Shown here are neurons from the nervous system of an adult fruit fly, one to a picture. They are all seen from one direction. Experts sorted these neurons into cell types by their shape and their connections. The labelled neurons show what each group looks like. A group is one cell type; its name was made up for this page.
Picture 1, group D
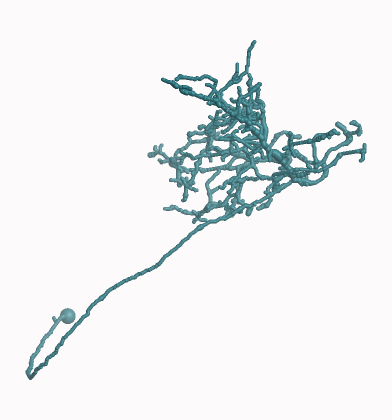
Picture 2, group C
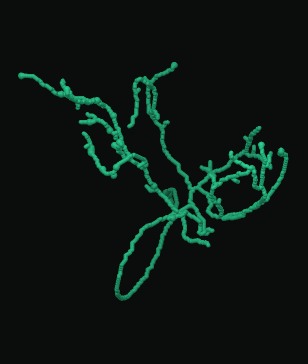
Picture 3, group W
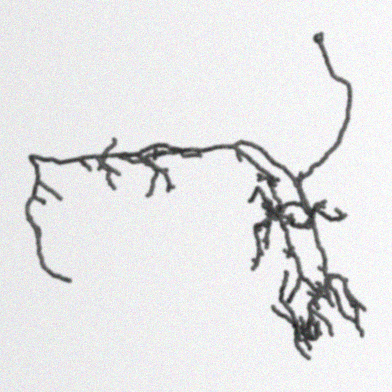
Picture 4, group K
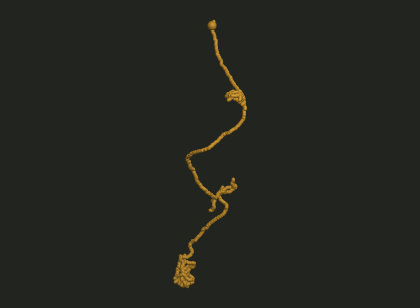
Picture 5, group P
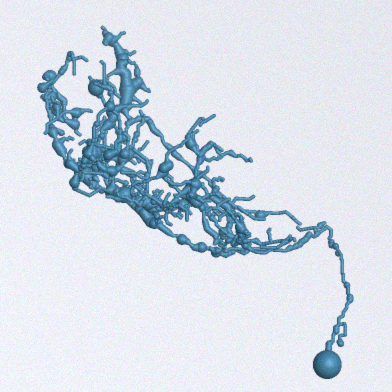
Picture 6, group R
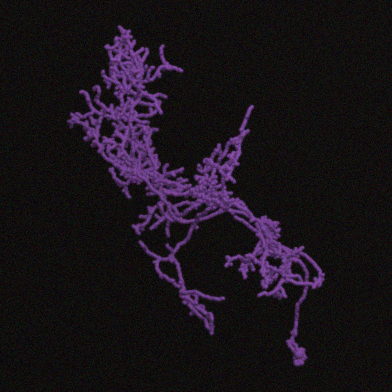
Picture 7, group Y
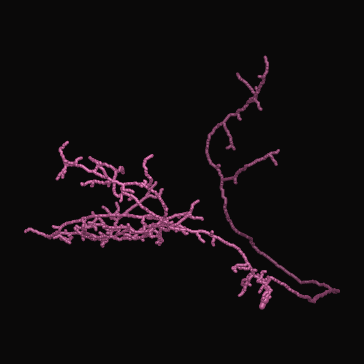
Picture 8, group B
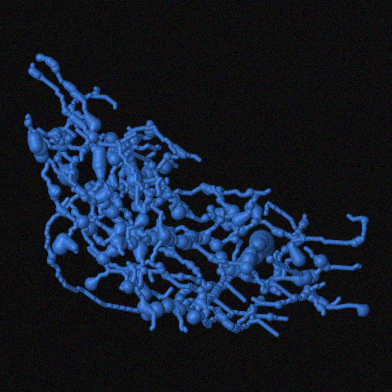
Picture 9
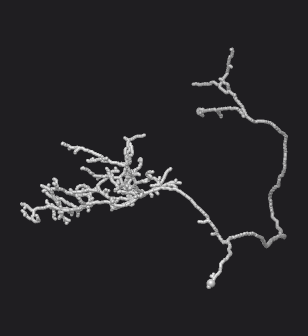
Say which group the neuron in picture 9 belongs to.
group Y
